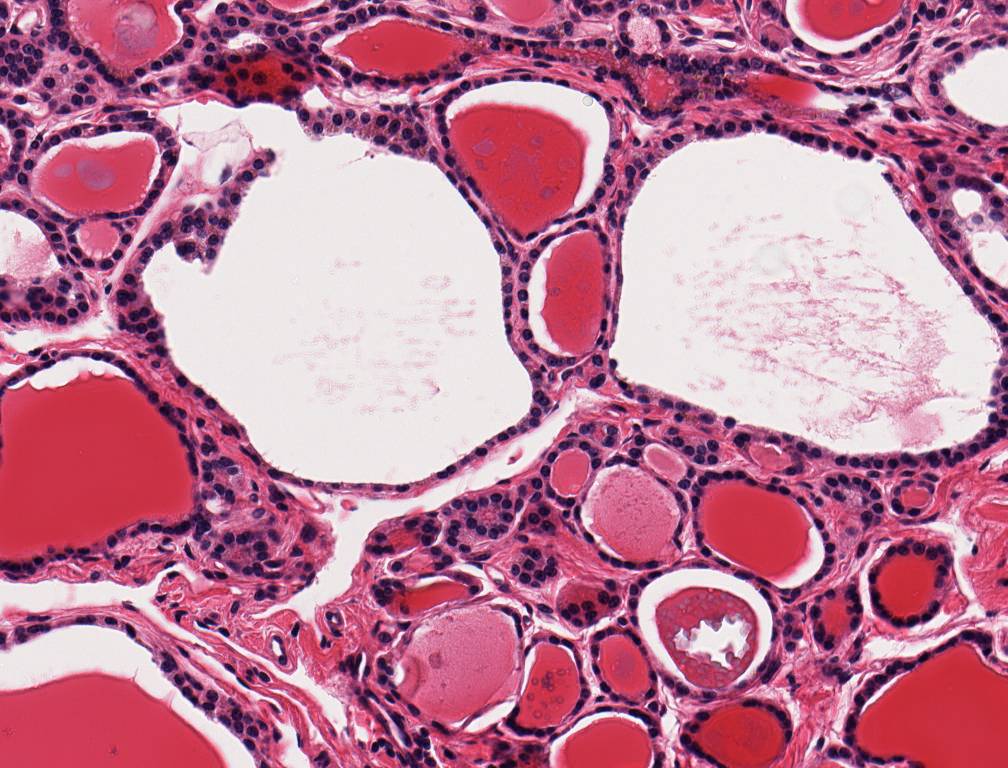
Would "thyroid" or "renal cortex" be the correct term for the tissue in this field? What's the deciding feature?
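This is thyroid. I see closed, rounded follicles of widely varying size packed close, most holding homogeneous deep red colloid. A single layer of flattened to low cuboidal cells with small, round, dark nuclei lines them, and thin pink fibrous strands between them widen in the lower half.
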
